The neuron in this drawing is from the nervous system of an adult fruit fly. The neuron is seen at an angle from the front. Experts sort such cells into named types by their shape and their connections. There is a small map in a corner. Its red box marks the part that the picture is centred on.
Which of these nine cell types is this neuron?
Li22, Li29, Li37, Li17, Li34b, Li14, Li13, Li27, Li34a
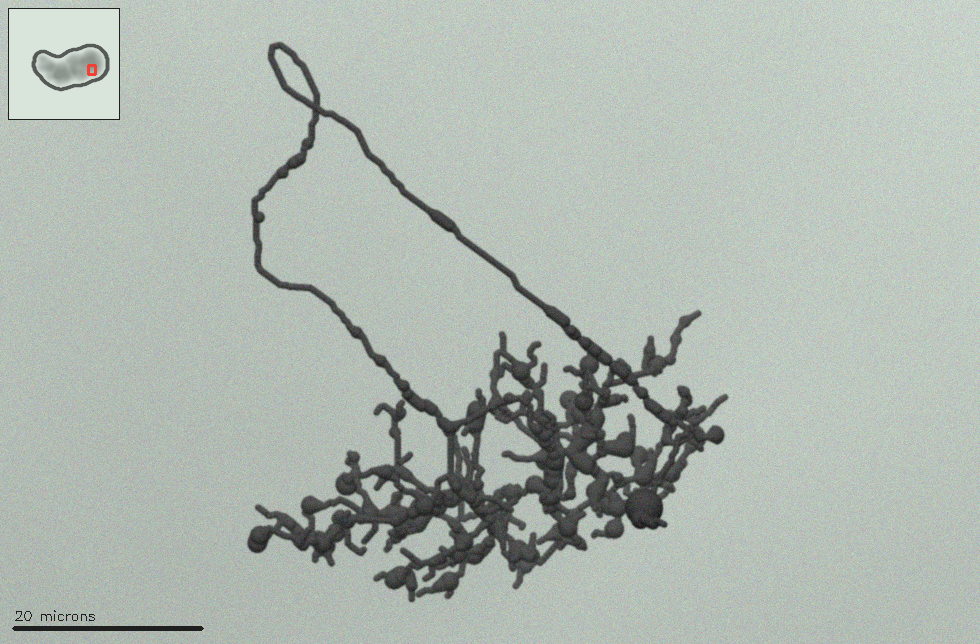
Li34a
